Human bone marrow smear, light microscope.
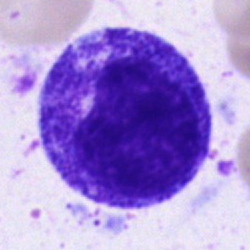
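Promyelocyte in the centre of this stained bone marrow smear: the nucleus seems to sit lower right, leaving wider cytoplasm at upper left. Its chromatin looks dense and dark purple. The cytoplasm is deep blue-purple, with a small pale patch at upper left beside the nucleus.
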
